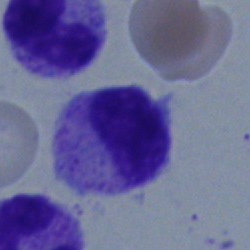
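Metamyelocyte with a single, unlobed nucleus lying eccentrically in the right half of the cell and staining a dense, dark purple. The cytoplasm holds fine purple granules, and a small pointed tag of it projects from the upper right edge of the cell.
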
